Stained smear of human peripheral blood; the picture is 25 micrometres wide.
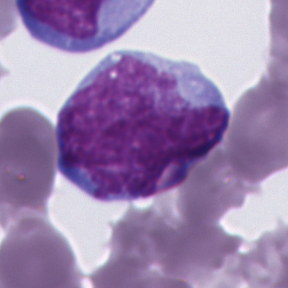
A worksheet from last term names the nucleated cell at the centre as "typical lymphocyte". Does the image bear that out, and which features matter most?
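Feature by feature, begin with size: the cell measures about 16 by 13 micrometres.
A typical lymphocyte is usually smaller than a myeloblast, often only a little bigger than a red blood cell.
The size therefore goes with myeloblast rather than typical lymphocyte. The cytoplasm forms a narrow blue rim around the nucleus.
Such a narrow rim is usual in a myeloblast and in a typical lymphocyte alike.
This feature fits both names. The nucleus is a single unlobed mass of about 15 by 12 micrometres, filling about 80% of the cell's area. The outline is angular, with several nearly straight edges, and the cytoplasm shows no distinct granules. Weighed together, typical lymphocyte does not fit, and the cell is a myeloblast.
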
